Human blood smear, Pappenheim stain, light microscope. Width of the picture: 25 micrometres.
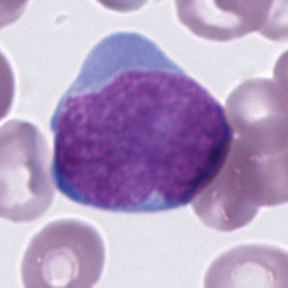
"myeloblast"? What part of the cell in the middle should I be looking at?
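It's a myeloblast, and the nucleus is what goes with that most clearly.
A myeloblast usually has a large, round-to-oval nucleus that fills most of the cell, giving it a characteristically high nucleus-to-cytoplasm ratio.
This cell is about 16 micrometres across, its nucleus is about 16 by 12 micrometres, and the nucleus fills about 80% of the cell's area.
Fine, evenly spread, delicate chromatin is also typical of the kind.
Here the chromatin is finely stippled throughout the nucleus.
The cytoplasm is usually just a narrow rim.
In this cell its widest band sits above the nucleus. Beyond that, the nucleus has a small notch in its lower edge, and the cell's outline is irregular and somewhat angular rather than smoothly round.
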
